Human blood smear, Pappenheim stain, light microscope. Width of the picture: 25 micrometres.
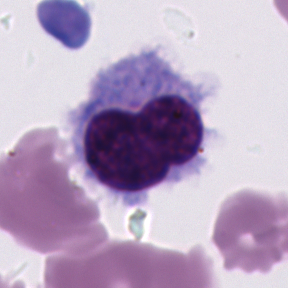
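Hairy cell, central. Fine hair-like projections fringe the cytoplasmic edge. Cytoplasm pale greyish blue, rim widest above the nucleus. Two nuclear lobes aligned lower left to upper right.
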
